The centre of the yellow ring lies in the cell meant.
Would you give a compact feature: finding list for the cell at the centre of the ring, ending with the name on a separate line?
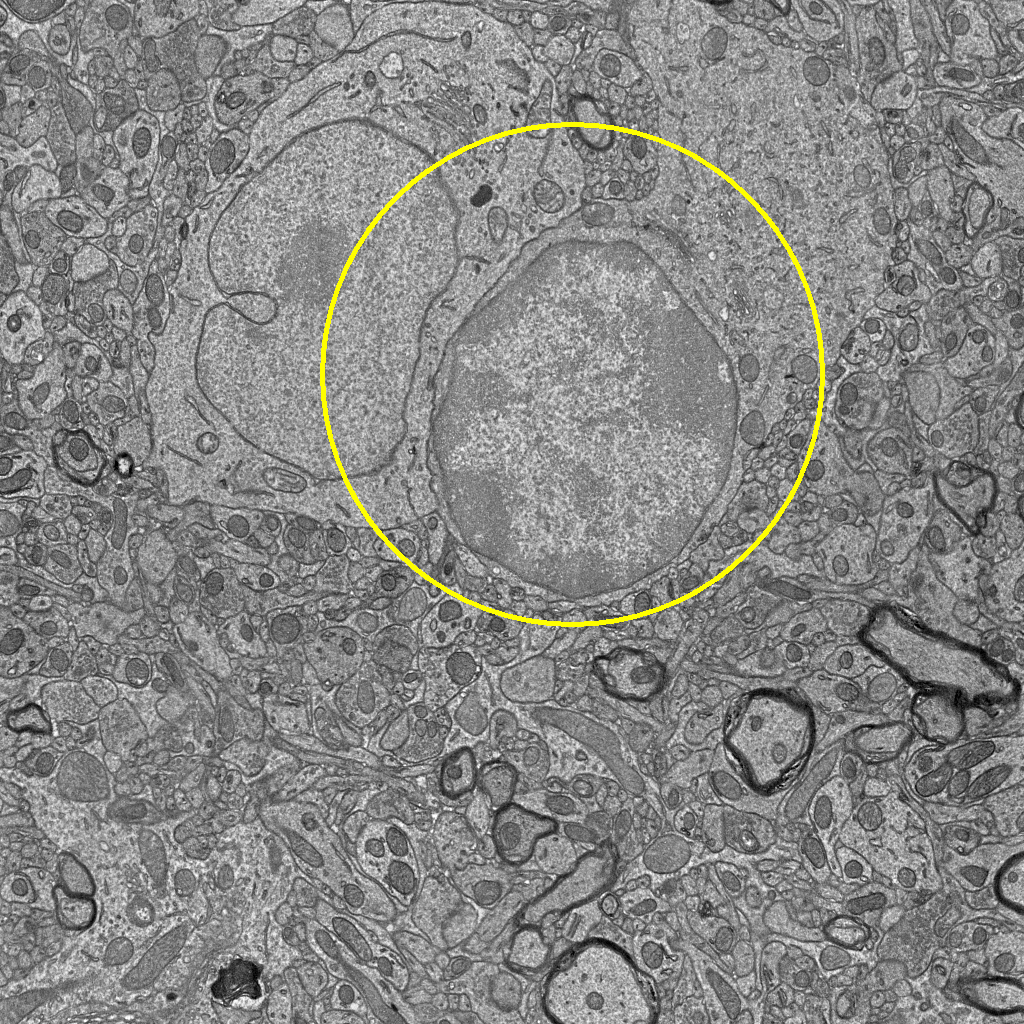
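Nucleus position: all of it inside the ring
Envelope: no deep folds or indentations that I can find
Chromatin: coarse dark clumps scattered through a paler, mottled nucleoplasm
Nucleolus: I see no distinct one
Verdict: oligodendrocyte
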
